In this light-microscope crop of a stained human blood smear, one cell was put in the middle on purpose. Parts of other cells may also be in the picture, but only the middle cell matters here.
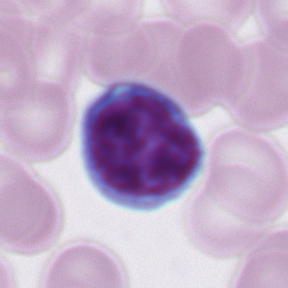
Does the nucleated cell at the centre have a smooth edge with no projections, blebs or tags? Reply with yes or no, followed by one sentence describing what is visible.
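Yes. The cell outline is round and smooth.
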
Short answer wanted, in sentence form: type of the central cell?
The centered cell in this crop is a lymphocyte.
